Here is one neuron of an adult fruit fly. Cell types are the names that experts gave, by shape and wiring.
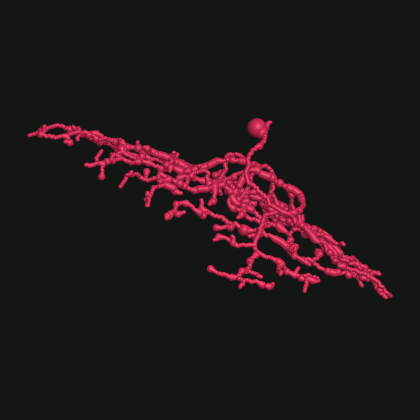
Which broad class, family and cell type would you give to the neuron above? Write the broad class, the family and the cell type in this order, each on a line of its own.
optic-lobe intrinsic neuron
Dm
Dm14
